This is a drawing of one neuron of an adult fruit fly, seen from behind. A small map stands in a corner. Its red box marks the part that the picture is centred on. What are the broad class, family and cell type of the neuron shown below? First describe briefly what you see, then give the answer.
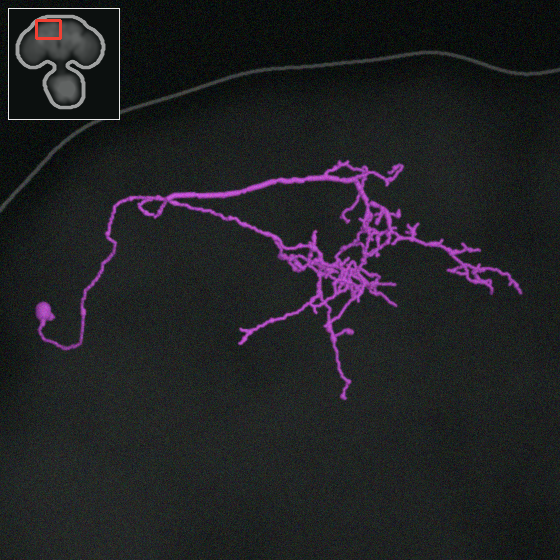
Its cell body lies on the left of the picture. The picture shows dozens of branch ends. Its broad class is central-brain intrinsic neuron. The family is hemilineage SLPal5. The cell type is SMP033.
